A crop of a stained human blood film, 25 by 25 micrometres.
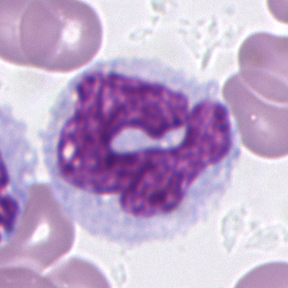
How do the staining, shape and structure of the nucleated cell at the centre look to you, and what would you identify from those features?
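Here the nucleus is folded into a loop that encircles a pale central gap, and no nucleoli are visible within it. The cytoplasm is pale grey-blue and lacks large orange or dark granules. The cell is a monocyte.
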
